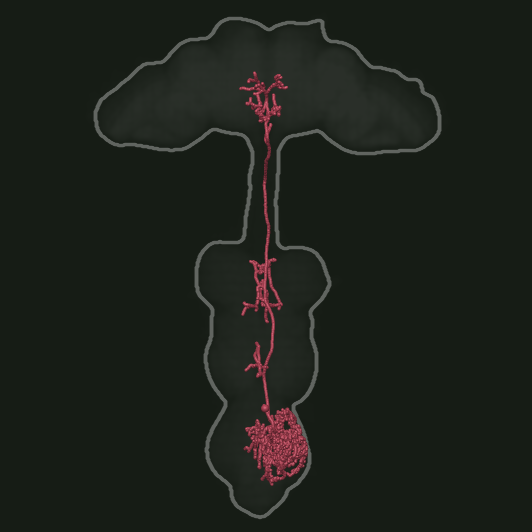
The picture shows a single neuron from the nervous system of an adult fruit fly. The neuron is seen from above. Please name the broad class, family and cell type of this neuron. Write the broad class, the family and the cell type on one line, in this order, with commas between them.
ascending neuron, hemilineage 19A, AN19A018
